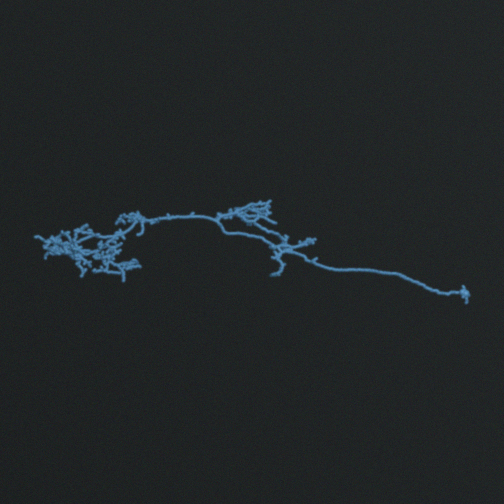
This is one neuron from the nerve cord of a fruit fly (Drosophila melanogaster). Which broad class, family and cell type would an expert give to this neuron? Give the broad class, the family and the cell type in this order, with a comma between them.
nerve-cord intrinsic neuron, hemilineage 06B, IN06B053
